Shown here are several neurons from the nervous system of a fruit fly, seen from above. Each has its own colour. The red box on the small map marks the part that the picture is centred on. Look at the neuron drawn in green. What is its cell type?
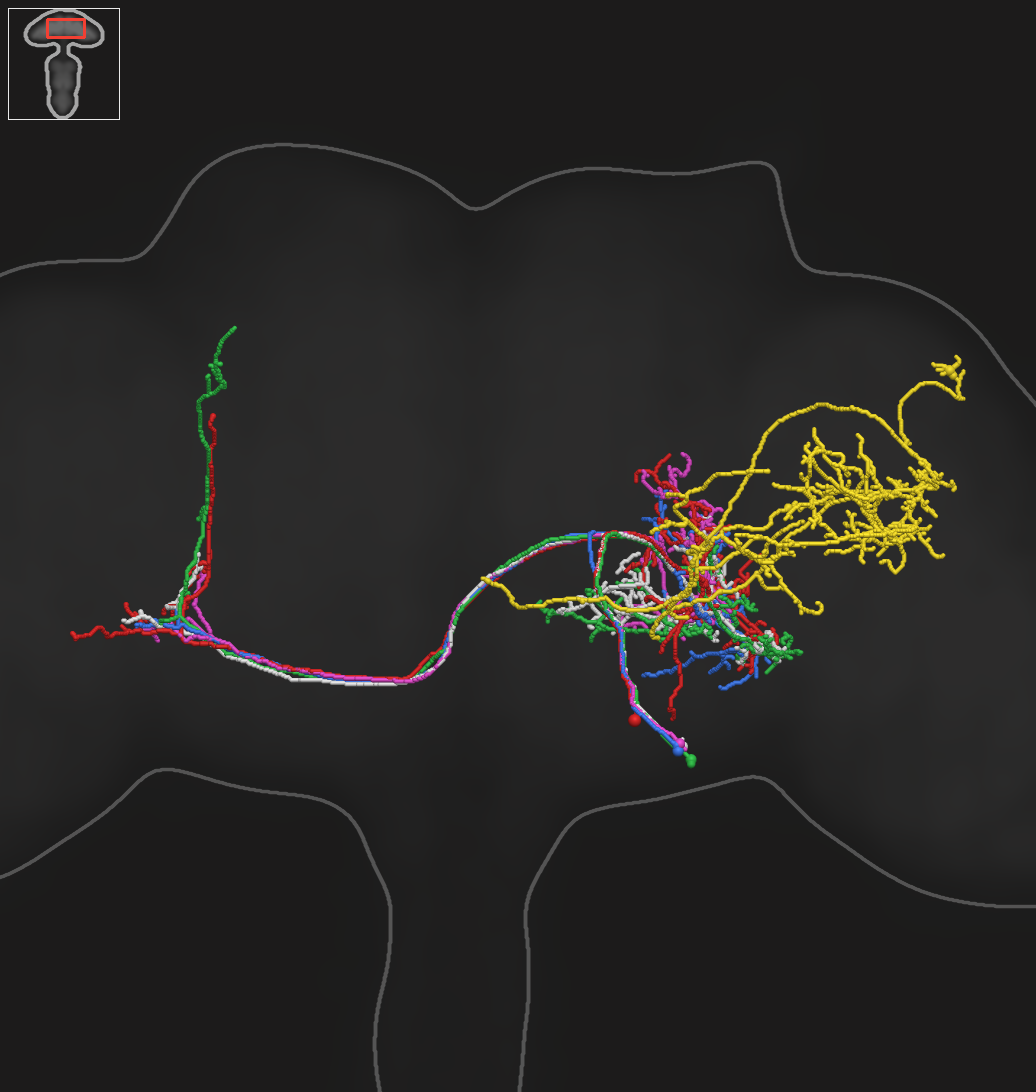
CB1493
